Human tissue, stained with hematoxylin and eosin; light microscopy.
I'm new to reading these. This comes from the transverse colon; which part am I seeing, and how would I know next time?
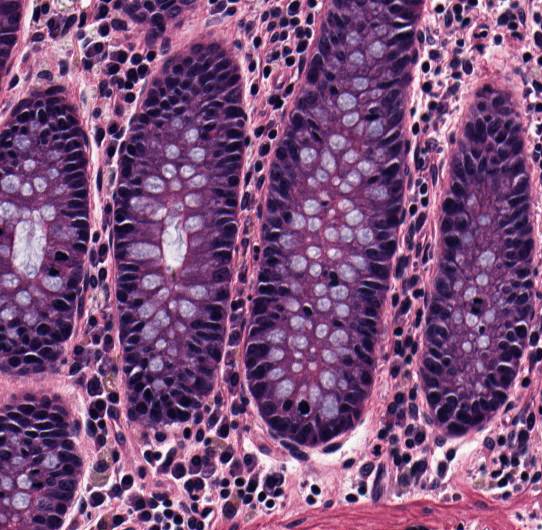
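Colonic mucosa is the tissue in this field. Each of its glands is lined by a single layer of columnar cells, with nuclei set toward the outer, basal edge. Goblet cells with pale, clear mucin vacuoles are numerous in these linings.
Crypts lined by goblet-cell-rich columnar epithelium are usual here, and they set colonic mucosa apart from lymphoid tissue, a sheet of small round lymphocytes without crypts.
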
